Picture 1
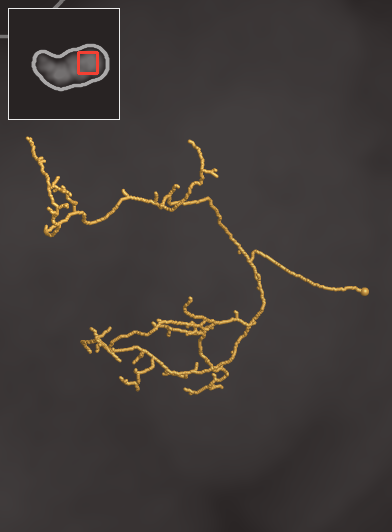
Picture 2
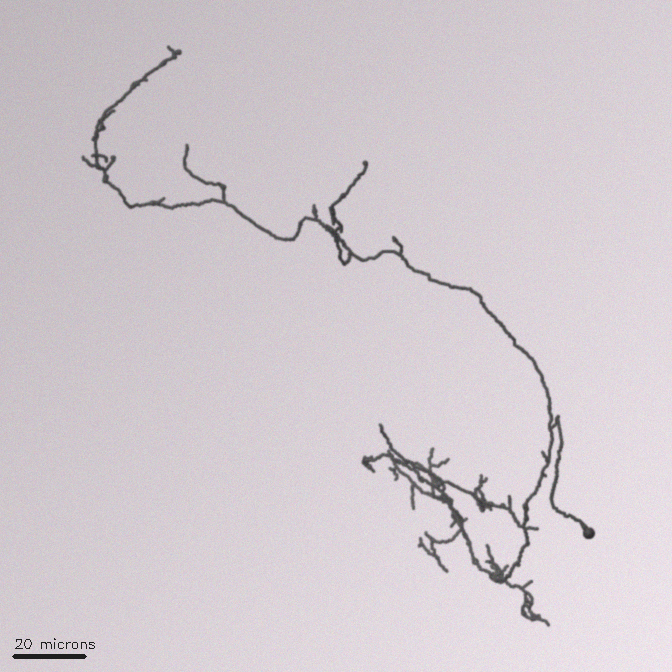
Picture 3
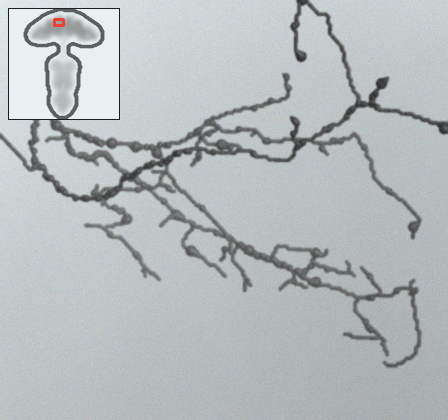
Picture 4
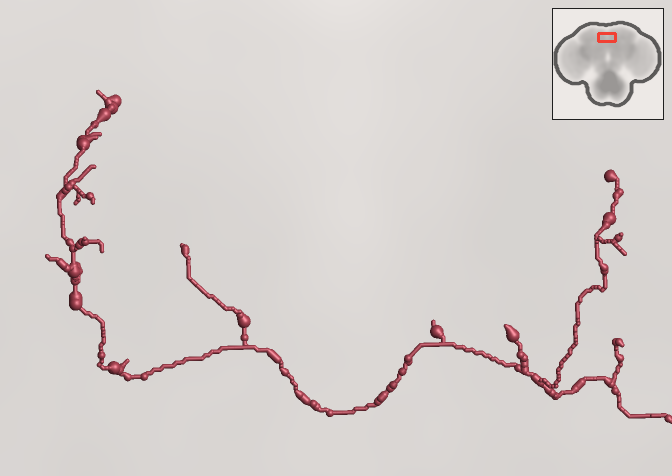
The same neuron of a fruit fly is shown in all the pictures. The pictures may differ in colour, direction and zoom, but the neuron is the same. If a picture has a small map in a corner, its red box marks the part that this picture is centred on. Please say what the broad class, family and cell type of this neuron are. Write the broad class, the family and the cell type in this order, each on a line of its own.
central-brain intrinsic neuron
hemilineage CREl1
LAL110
